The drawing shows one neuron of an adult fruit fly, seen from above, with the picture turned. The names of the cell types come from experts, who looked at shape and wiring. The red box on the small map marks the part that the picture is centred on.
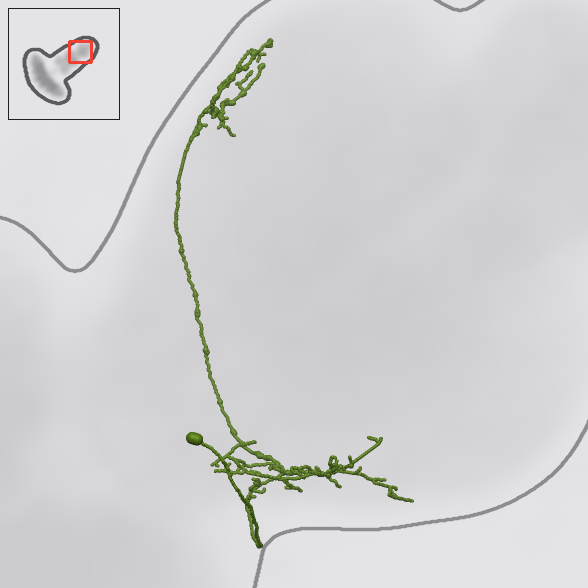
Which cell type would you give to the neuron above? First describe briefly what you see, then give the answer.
As drawn here it is taller than it is wide. It is a nerve-cord intrinsic neuron. It is of cell type IN01A082.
